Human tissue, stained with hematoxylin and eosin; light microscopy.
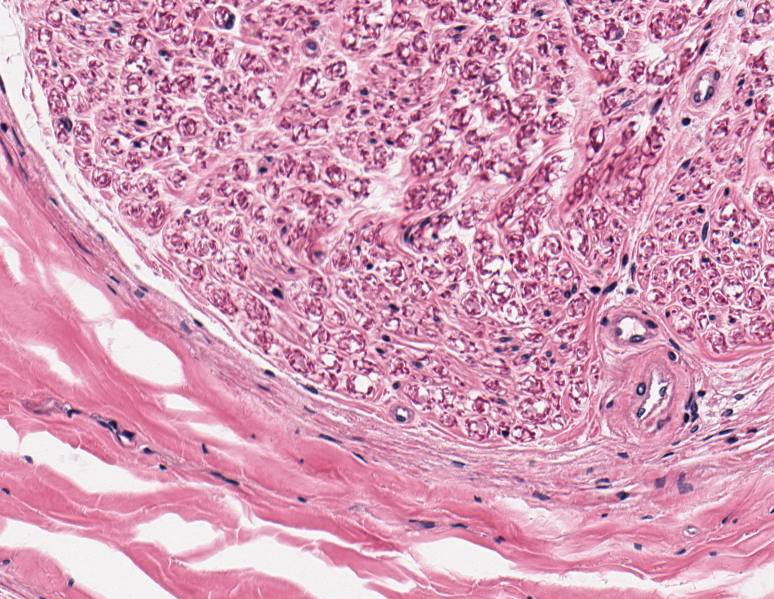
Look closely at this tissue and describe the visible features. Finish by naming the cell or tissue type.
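A large rounded bundle of cross-cut fibres fills the upper right; wavy pink fibrous bands cross the lower left. Its fibres form many small, closely packed round profiles, mostly rings with a frothy pink-purple wall around a small central core. This is tibial nerve.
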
